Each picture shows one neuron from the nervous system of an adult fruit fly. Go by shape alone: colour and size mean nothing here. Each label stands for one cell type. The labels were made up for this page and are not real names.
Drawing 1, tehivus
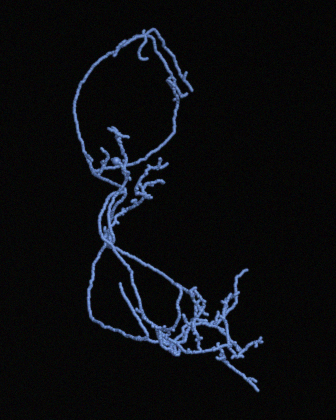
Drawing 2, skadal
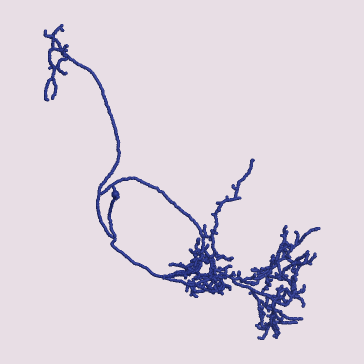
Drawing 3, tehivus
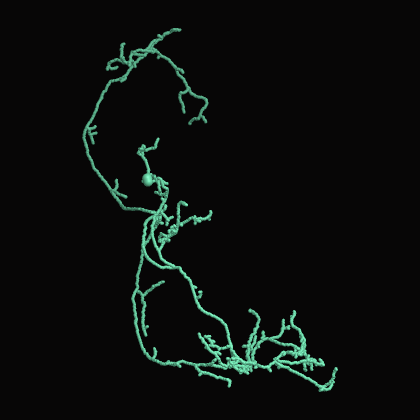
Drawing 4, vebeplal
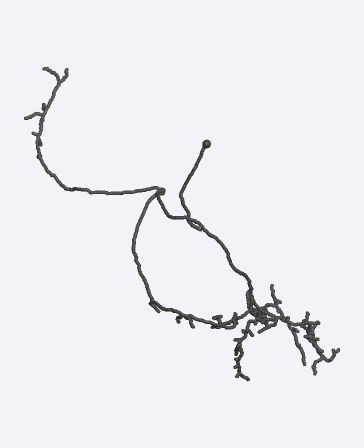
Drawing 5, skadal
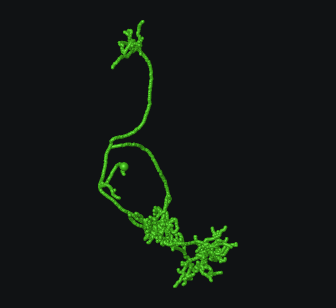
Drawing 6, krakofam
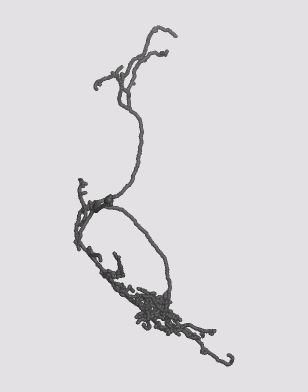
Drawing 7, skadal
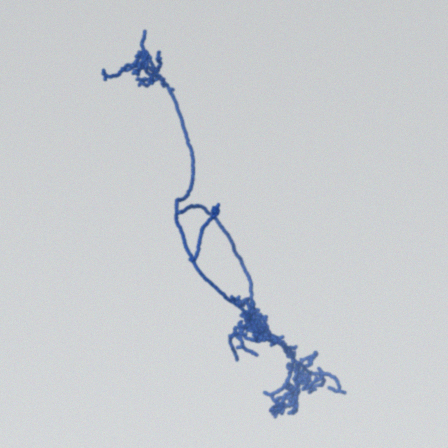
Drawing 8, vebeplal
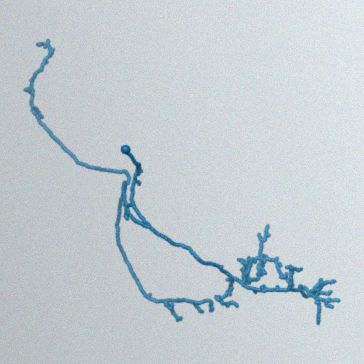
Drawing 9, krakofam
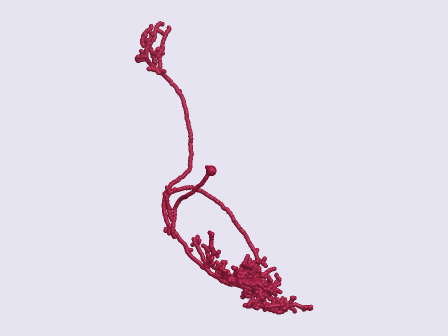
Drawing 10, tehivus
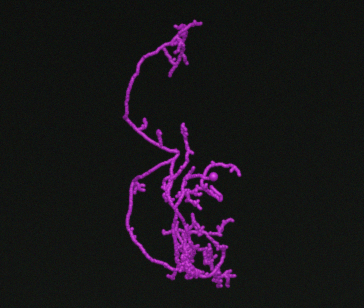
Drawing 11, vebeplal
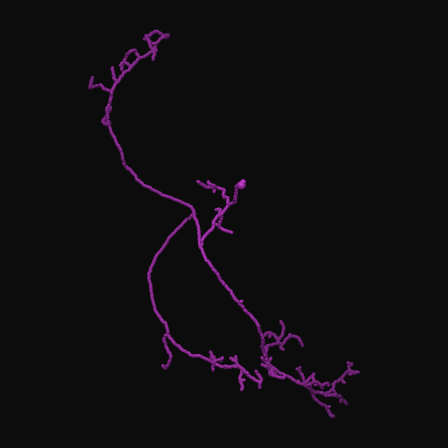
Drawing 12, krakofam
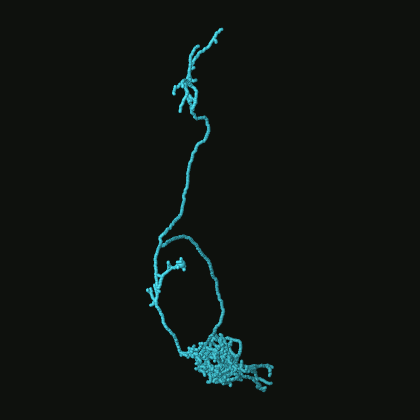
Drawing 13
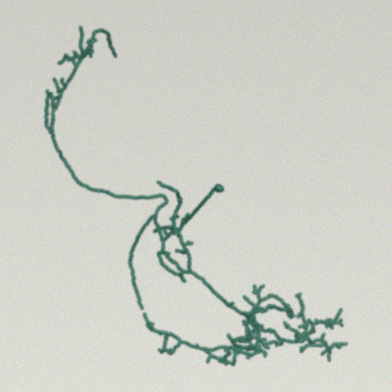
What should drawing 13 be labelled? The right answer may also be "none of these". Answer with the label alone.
vebeplal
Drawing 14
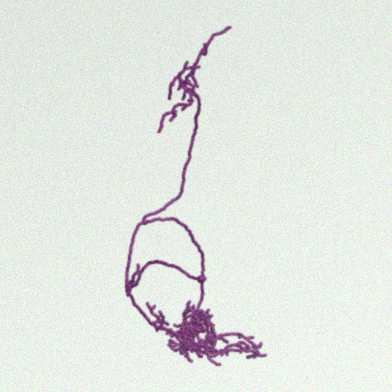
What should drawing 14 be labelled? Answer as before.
krakofam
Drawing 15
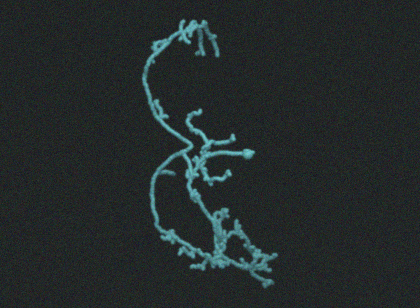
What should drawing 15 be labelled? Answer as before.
tehivus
